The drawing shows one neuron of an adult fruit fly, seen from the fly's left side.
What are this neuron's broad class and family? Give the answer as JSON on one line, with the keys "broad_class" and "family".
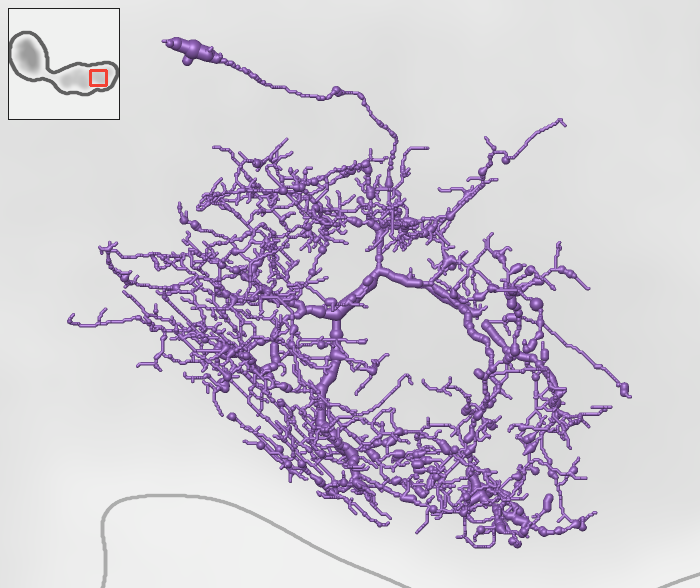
{"broad_class": "nerve-cord intrinsic neuron", "family": "hemilineage 17A"}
